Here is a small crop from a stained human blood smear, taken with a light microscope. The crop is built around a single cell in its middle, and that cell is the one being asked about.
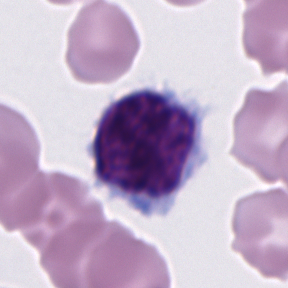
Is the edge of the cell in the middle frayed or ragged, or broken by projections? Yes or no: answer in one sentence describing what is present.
Yes, what the cell shows is a rough outline, frayed or with projections, blebs or tags.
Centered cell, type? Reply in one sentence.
Centrally within this crop lies a hairy cell.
